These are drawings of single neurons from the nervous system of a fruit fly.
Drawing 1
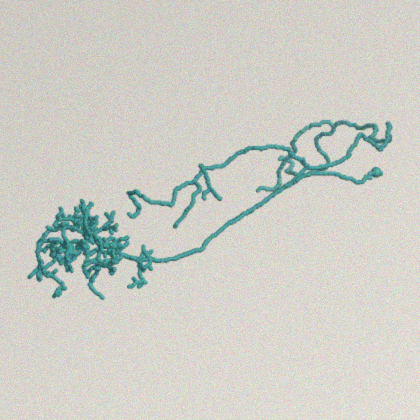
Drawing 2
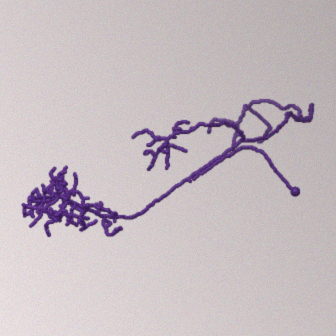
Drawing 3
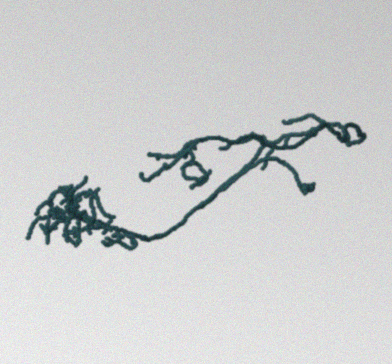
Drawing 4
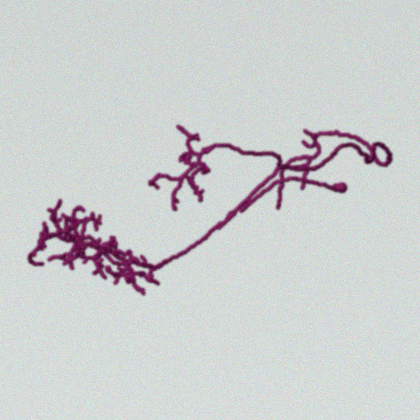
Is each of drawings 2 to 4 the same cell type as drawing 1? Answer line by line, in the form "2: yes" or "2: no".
2: yes
3: yes
4: yes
